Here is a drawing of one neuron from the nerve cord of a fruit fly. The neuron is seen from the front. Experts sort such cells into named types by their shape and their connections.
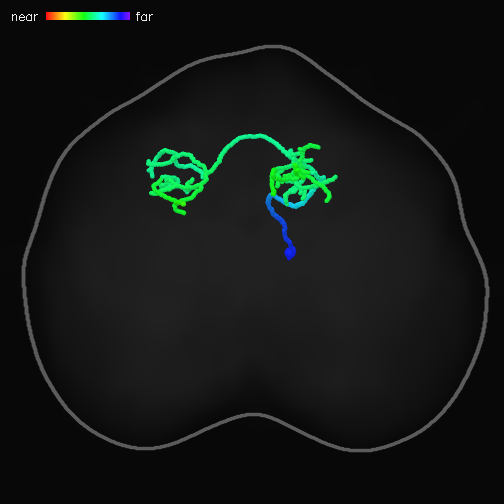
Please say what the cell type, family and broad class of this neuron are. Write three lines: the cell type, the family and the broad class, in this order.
IN06A124
hemilineage 06A
nerve-cord intrinsic neuron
